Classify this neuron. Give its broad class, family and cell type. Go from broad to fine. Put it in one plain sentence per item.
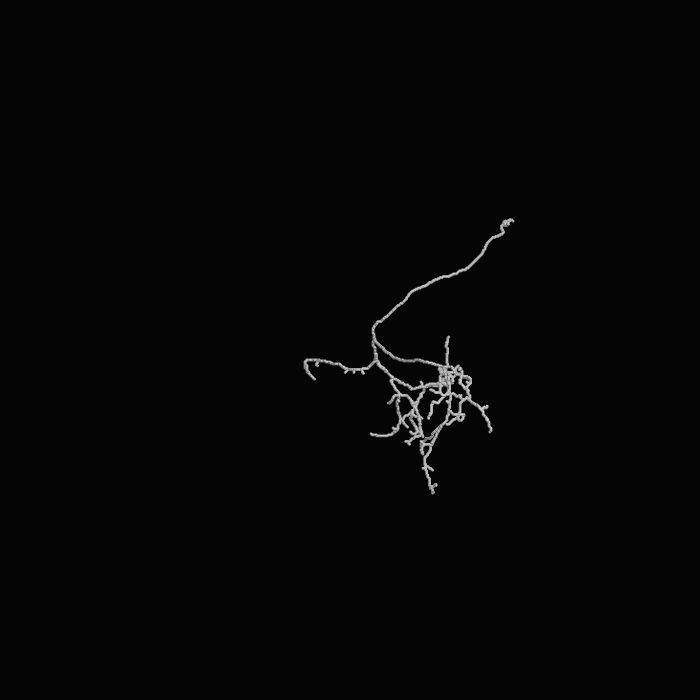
A central-brain intrinsic neuron of hemilineage DM6_central1, type CB1914.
